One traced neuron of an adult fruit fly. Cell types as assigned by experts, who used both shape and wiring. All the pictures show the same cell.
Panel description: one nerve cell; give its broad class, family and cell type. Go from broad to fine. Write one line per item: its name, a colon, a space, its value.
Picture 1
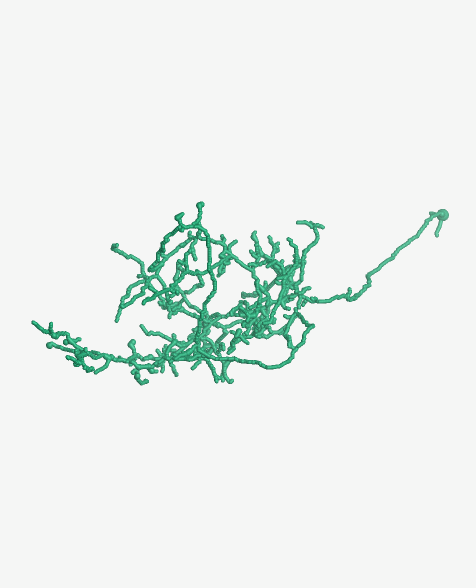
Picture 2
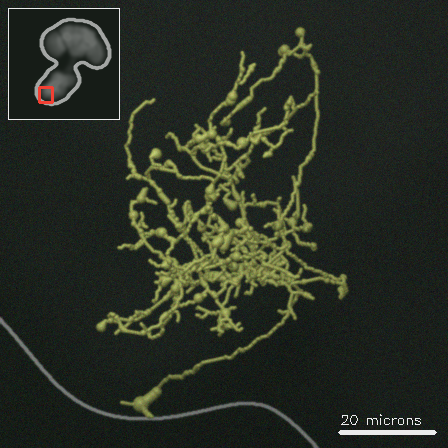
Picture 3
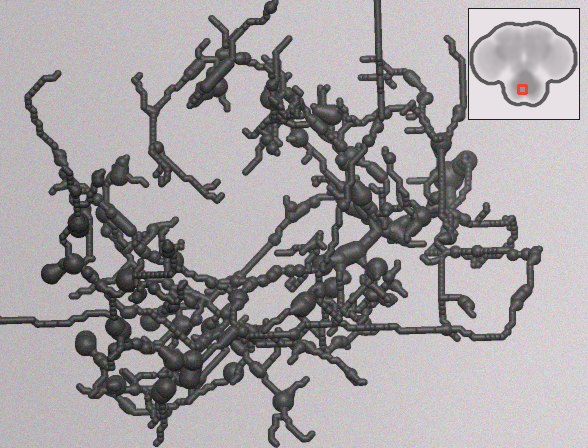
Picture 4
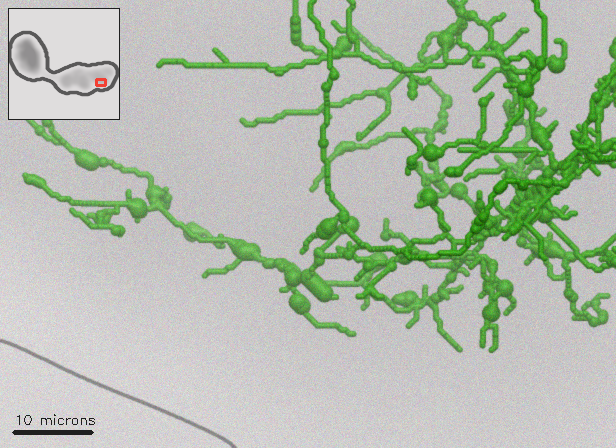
broad class: nerve-cord intrinsic neuron
family: hemilineage 01B
cell type: IN01B033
